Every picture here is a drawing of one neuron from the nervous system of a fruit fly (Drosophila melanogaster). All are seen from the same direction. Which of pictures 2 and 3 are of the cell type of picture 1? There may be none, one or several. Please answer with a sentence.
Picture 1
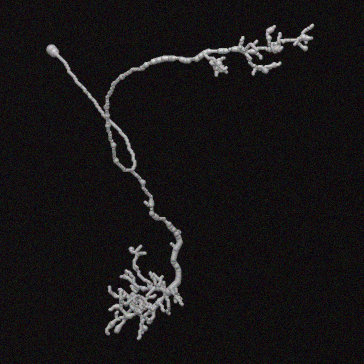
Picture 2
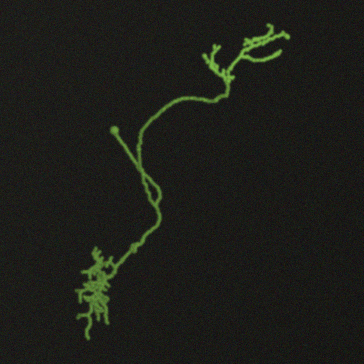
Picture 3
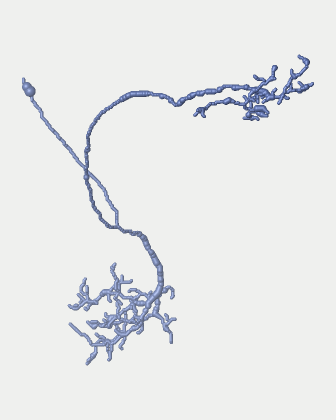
Picture 3 is of the same cell type.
